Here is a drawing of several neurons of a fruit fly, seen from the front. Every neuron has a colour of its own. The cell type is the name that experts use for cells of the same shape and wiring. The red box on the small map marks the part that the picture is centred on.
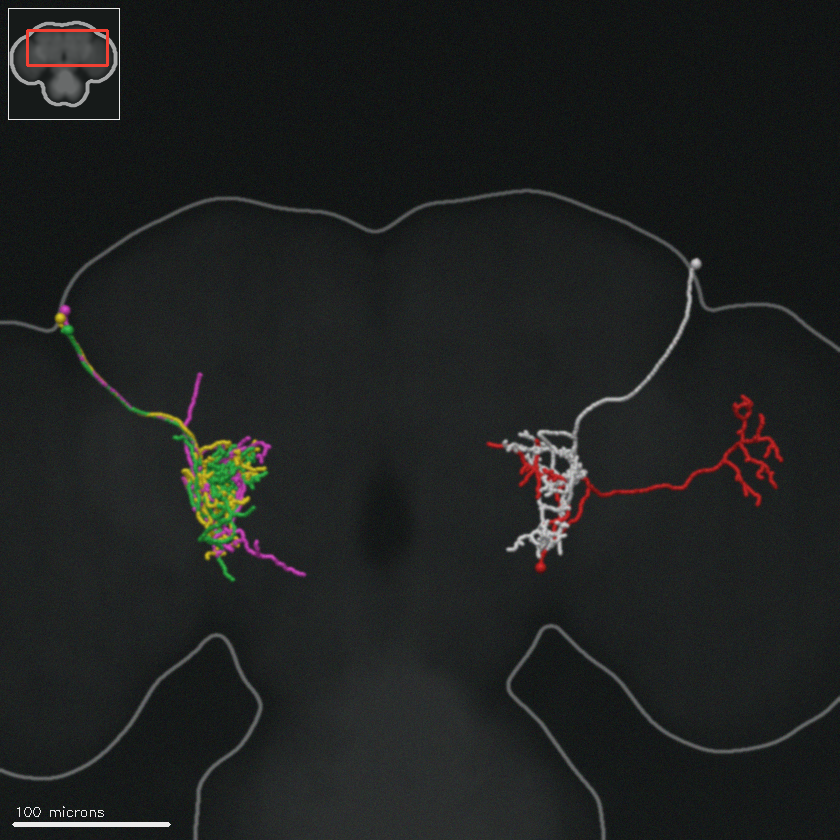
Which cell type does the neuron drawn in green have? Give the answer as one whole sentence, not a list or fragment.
The cell type that this neuron has is CB3734.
